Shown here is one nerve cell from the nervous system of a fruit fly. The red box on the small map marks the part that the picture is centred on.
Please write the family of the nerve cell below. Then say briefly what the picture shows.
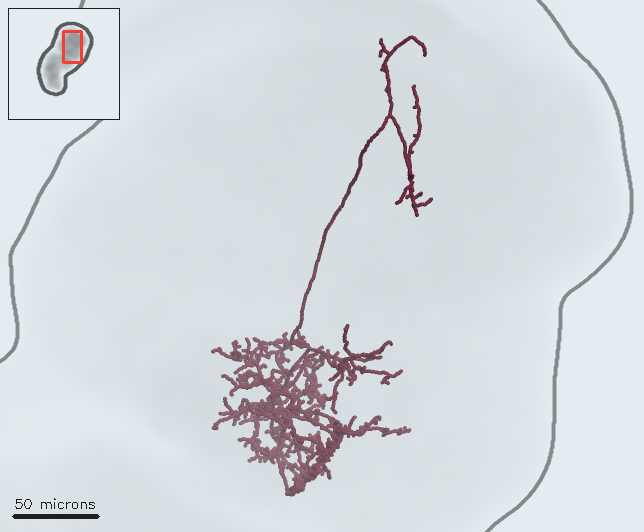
Its family is hemilineage VLPl2_medial. Its broad class is central-brain intrinsic neuron. By the scale bar it is about 250 microns tall in this view. Dozens of branch ends can be seen.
